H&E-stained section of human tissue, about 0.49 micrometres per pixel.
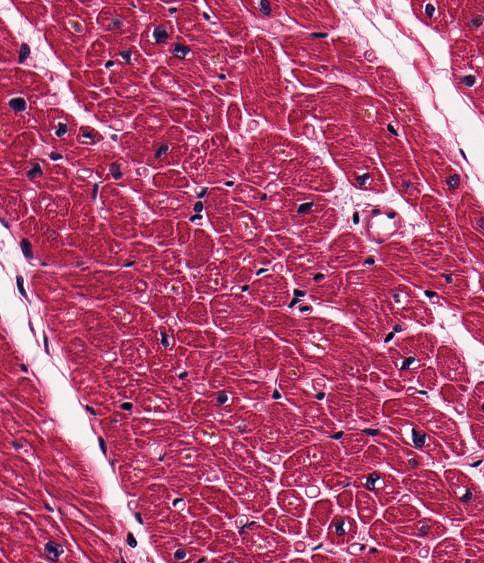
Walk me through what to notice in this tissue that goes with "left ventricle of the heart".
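This tissue is the left ventricle of the heart. The cross-cut fibres have centrally placed nuclei, and many show a pale clear zone at the centre around the nucleus. Their cytoplasm is deeply eosinophilic. Small dark elongated nuclei lie in the thin spaces between the fibres.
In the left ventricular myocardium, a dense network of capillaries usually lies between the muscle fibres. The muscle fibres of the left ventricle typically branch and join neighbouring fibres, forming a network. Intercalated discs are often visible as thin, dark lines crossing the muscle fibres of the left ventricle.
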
